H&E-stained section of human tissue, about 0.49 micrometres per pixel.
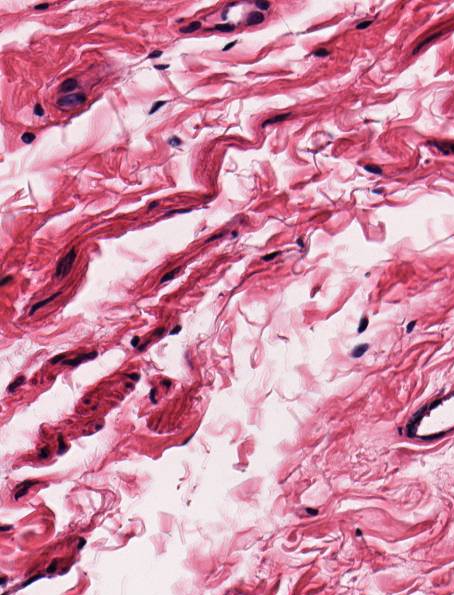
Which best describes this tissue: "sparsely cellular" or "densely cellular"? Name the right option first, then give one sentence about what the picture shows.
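Sparsely cellular. Nuclei are sparse compared with the amount of fibrous material.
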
